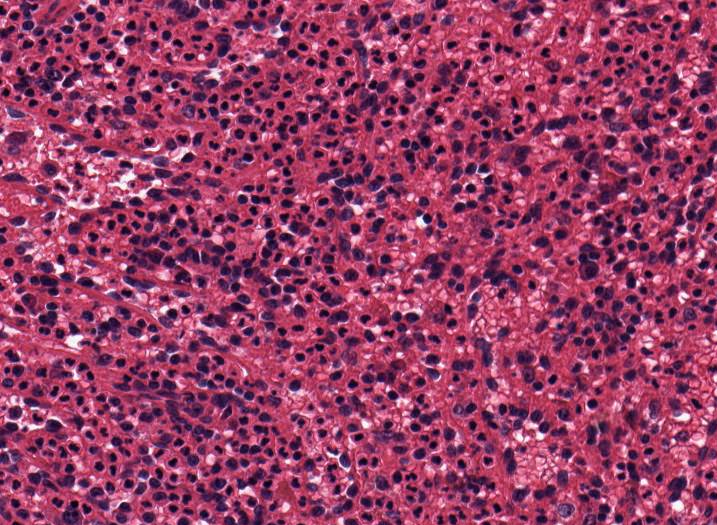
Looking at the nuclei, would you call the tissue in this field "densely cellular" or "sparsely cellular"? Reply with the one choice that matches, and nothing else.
Densely cellular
